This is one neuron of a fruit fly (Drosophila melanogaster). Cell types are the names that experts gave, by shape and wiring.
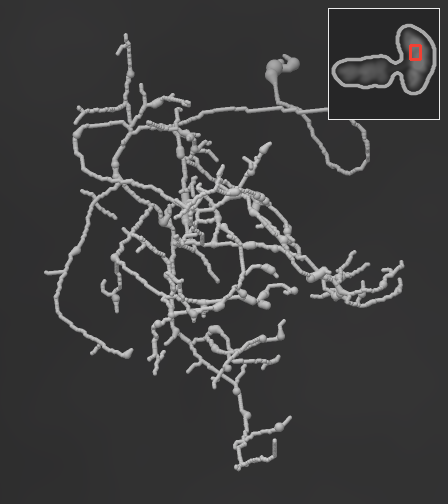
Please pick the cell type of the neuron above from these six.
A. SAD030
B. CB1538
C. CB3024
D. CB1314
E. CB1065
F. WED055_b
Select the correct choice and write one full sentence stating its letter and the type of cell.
It is as SAD030, option A, that the neuron is typed.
